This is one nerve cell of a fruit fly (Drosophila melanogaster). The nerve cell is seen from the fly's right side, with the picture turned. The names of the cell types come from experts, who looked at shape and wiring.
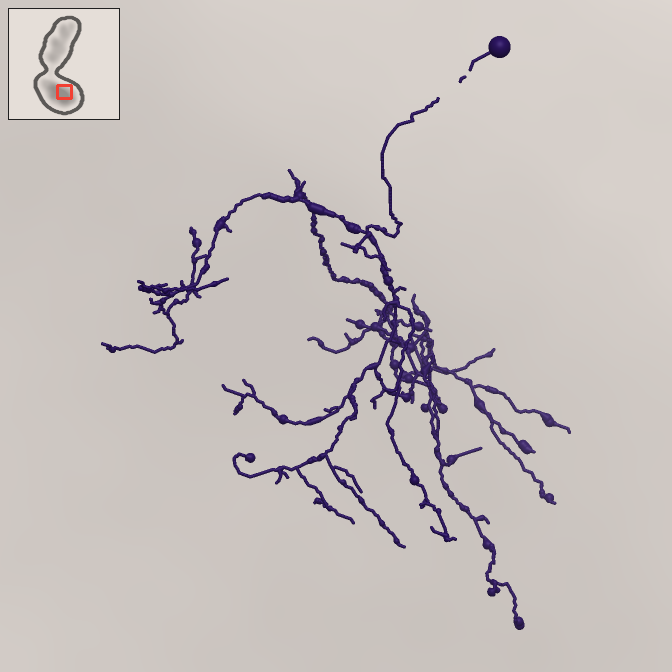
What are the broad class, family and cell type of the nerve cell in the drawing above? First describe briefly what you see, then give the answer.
The cell body is at the upper right of the picture. Dozens of branch ends can be seen. Its broad class is central-brain intrinsic neuron. Its family is hemilineage PSp3. It is of cell type CB2896.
